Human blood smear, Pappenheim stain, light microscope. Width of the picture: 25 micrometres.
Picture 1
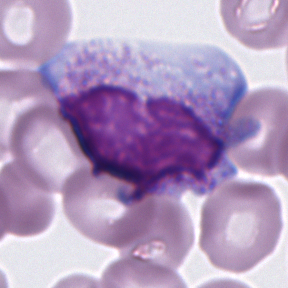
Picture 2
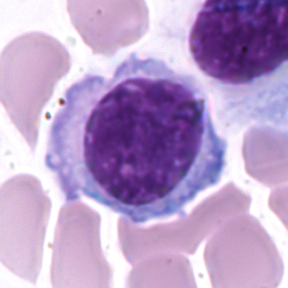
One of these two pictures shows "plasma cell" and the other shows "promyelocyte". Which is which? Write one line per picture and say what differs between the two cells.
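Picture 1 – promyelocyte. Fine pinkish-purple granules are scattered through the cytoplasm.
Picture 2 – plasma cell. No distinct granules are visible in the cytoplasm.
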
